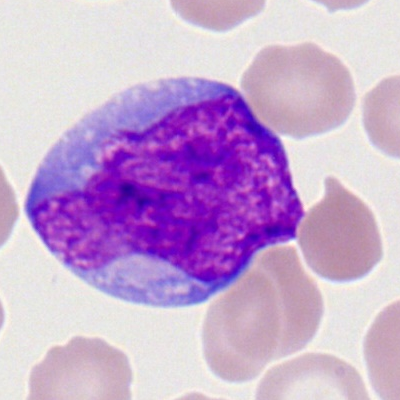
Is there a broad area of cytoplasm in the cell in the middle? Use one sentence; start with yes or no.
No, in this cell the cytoplasm is scant.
